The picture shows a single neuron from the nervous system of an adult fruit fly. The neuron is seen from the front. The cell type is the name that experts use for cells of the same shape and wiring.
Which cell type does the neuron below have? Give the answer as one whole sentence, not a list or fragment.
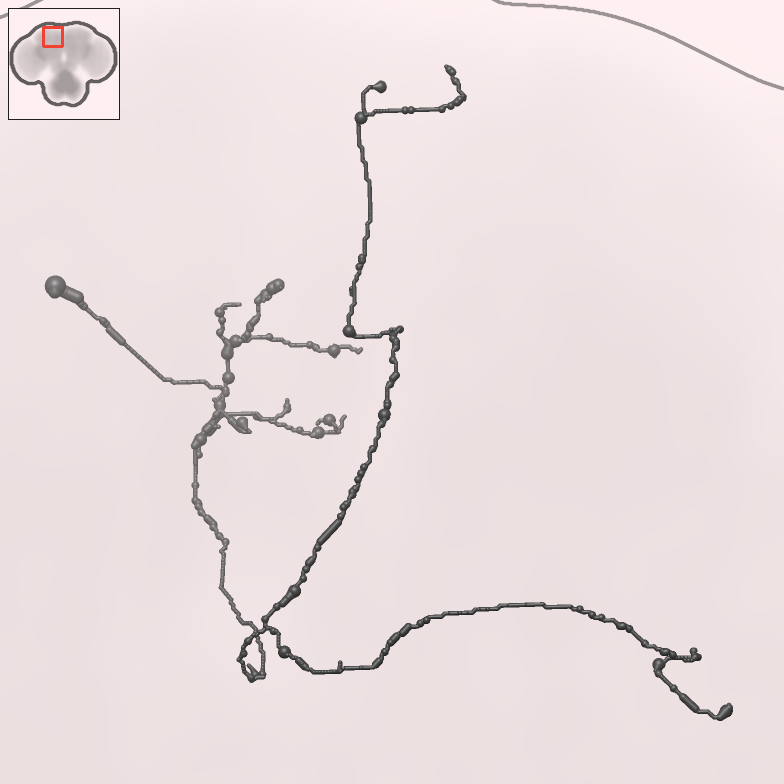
It is KCab-s that names the cell type of this neuron.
